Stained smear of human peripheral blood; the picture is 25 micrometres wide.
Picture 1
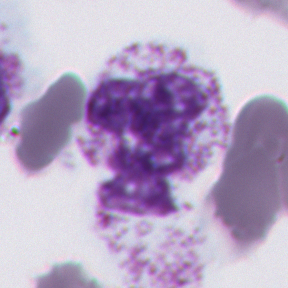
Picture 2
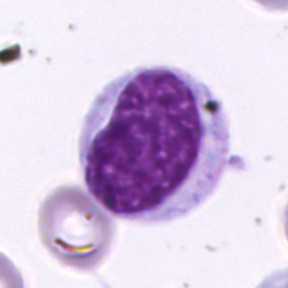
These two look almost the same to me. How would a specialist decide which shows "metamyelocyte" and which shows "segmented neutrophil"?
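Of the two, the metamyelocyte is in picture 2 and the segmented neutrophil in picture 1. The clearest difference is in the nucleus. The segmented neutrophil's nucleus is divided into lobes, a larger upper part joined to a smaller lower one.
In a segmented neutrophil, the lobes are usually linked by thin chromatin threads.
Its chromatin is dark purple and coarsely clumped, and no nucleoli are visible. The metamyelocyte's nucleus, by contrast, is oval, about 13 by 9 micrometres, with a shallow notch on its upper left side, and it fills about 70% of the cell's area. That cell is about 14 micrometres across.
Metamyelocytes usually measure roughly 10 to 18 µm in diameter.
In picture 1 the cytoplasm is pale and nearly colourless, with loosely spaced granules and pale cytoplasm between them, and scattered granules mark an irregular, ragged outline rather than a smooth edge. In picture 2 the cytoplasm is pale lilac-grey, with only a few fine purple dots on the right side.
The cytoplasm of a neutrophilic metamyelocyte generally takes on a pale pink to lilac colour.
A red cell touches the metamyelocyte at its lower left, and a dark refractile particle sits on its upper right edge.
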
